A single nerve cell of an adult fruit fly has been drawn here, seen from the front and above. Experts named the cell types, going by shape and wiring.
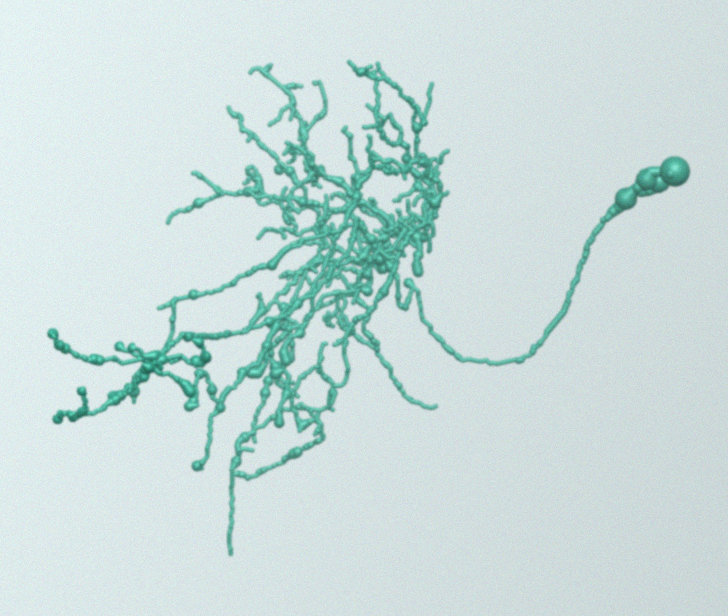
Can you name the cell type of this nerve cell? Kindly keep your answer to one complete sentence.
The cell type LH007m includes this nerve cell.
